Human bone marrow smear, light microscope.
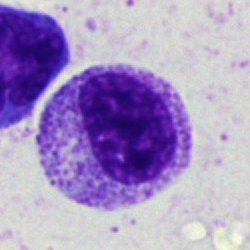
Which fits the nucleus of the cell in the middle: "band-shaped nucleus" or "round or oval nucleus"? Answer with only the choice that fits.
Round or oval nucleus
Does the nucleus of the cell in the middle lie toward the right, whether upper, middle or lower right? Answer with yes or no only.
Yes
